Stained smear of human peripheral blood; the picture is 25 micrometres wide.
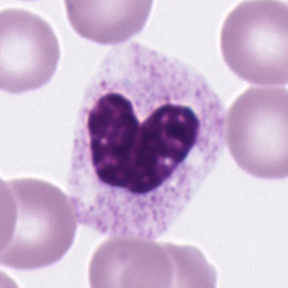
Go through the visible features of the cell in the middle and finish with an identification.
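An irregular, somewhat angular outline, rather than a round one, bounds this cell. The nucleus, about 10 micrometres across, is folded into a heart shape with a deep notch on its upper edge. Its chromatin is dark purple and dense, broken only by small scattered pale spots. Fine pinkish-violet granules are scattered evenly through the cytoplasm. It is a segmented neutrophil.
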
